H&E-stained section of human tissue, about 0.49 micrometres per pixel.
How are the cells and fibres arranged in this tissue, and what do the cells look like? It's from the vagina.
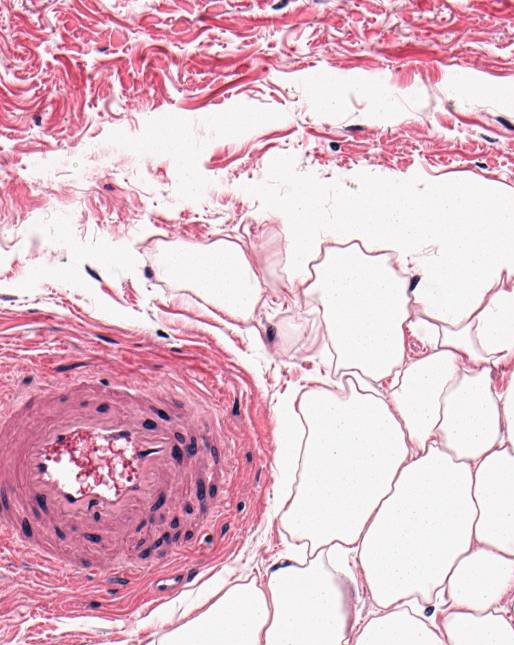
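Up top you've got wavy bundles of dense pink collagen. The adipocytes have thin membranes, with just a few flattened nuclei sitting at their edges. In the vessel wall, the inner part holds smooth muscle cells whose elongated dark nuclei run circumferentially, while the outer part is paler concentric collagen with few nuclei.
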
